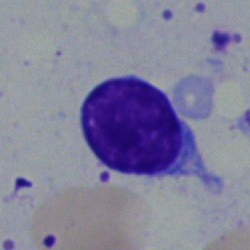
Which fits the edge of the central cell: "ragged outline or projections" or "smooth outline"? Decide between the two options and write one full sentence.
This cell has a rough outline rather than a smooth one.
